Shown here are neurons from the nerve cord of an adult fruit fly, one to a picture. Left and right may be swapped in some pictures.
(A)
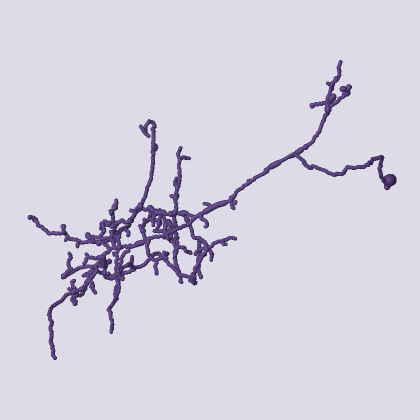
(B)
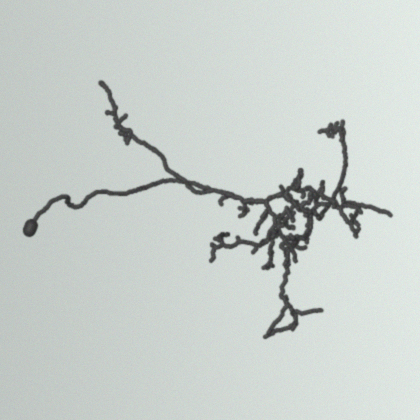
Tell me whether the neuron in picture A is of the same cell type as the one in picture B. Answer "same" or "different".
same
